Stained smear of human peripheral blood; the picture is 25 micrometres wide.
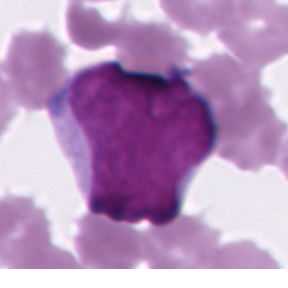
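Myeloblast, the central cell in a stained smear of human peripheral blood. Its cytoplasm is scant, only a narrow rim beside the nucleus, and most of it lies on the nucleus's left side. That cytoplasm is pale blue-grey and shows no granules.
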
